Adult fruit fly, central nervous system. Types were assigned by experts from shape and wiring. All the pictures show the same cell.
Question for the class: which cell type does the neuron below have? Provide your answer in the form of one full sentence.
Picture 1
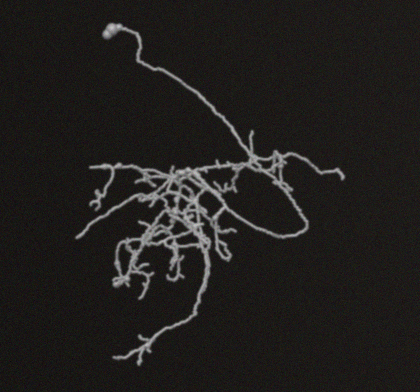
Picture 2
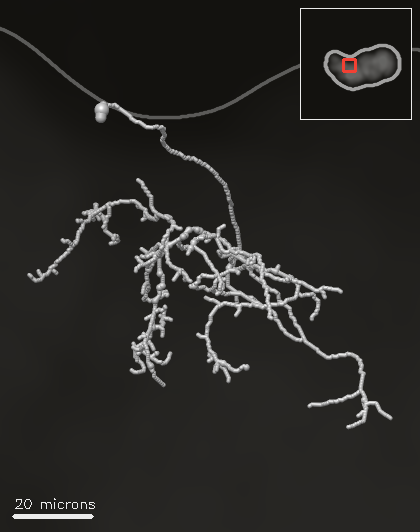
It is the cell type IN11B023 to which this neuron belongs.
